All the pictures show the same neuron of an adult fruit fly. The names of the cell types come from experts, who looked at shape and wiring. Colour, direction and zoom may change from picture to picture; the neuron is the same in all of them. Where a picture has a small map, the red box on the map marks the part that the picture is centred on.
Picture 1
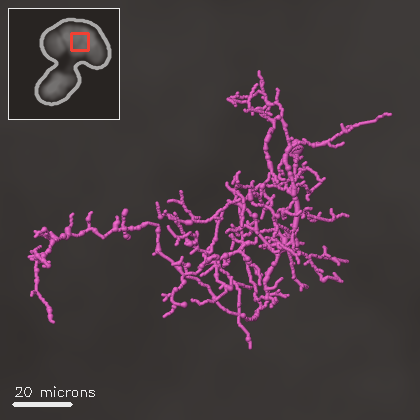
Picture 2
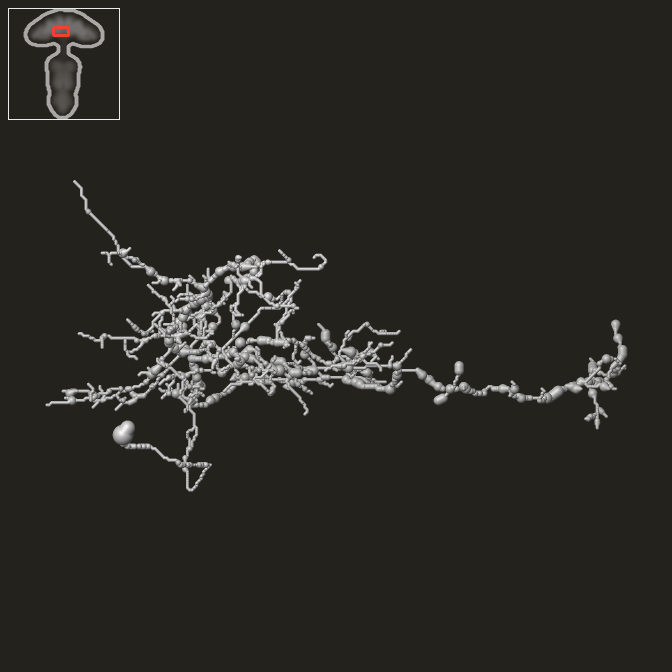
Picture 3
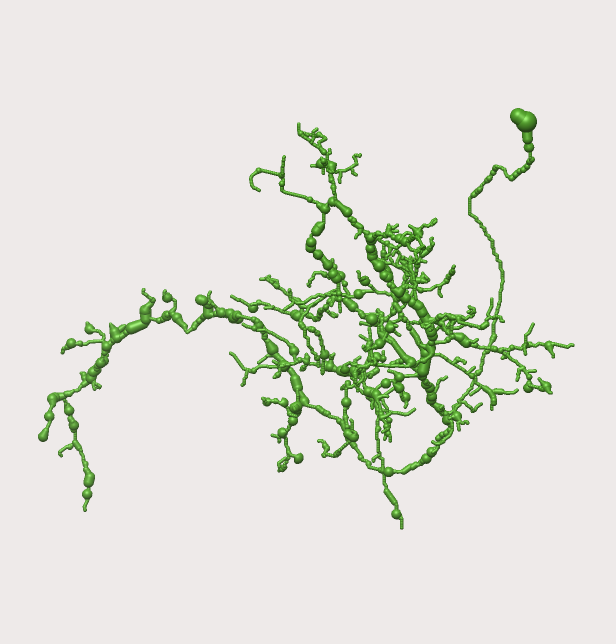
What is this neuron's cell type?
PS188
